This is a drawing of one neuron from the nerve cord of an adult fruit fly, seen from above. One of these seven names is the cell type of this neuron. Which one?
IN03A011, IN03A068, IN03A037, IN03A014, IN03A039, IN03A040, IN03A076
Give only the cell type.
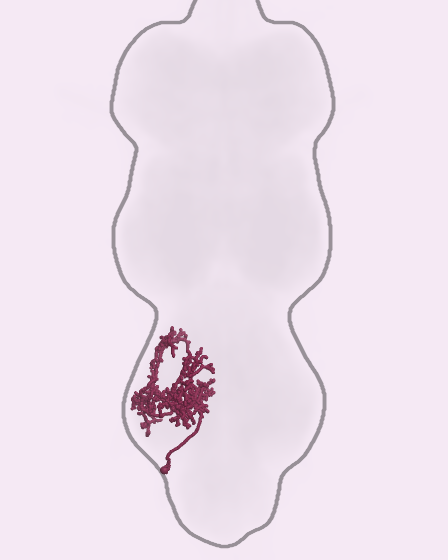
IN03A037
